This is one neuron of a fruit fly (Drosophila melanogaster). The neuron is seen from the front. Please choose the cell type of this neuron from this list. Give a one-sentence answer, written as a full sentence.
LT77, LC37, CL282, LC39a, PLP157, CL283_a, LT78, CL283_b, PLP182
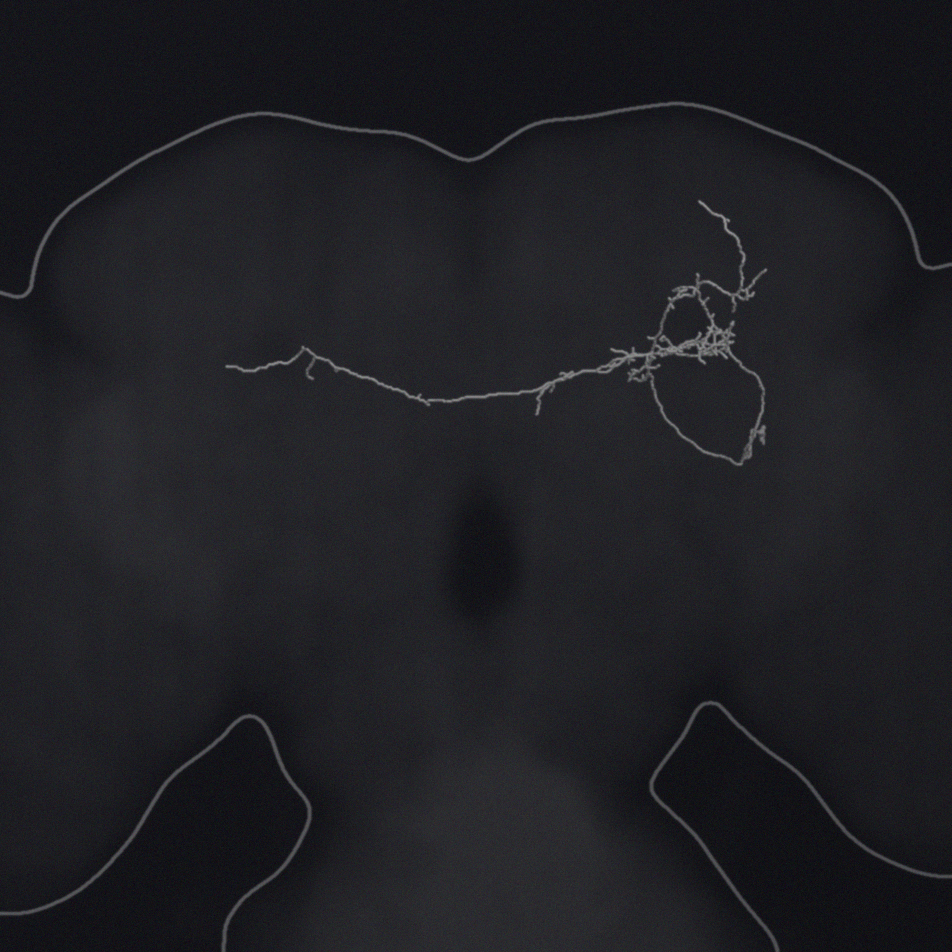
The neuron here is of the cell type CL283_b.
